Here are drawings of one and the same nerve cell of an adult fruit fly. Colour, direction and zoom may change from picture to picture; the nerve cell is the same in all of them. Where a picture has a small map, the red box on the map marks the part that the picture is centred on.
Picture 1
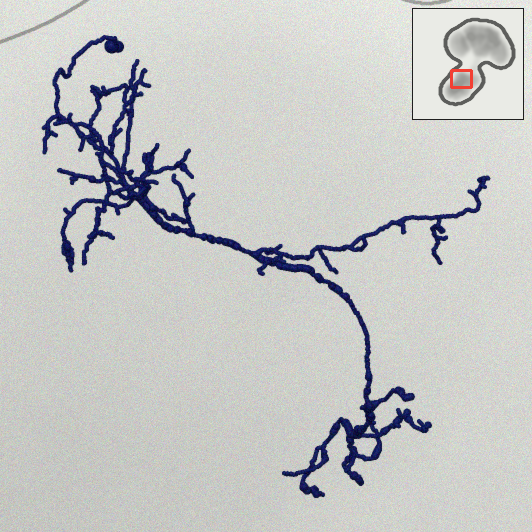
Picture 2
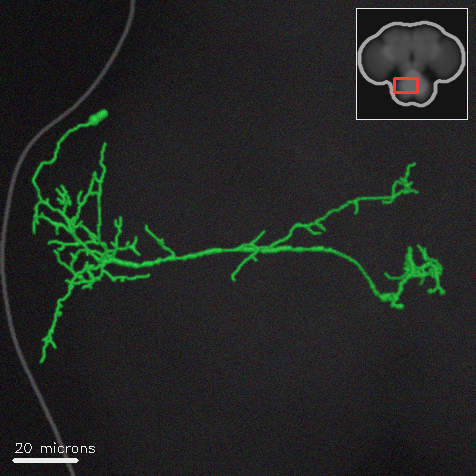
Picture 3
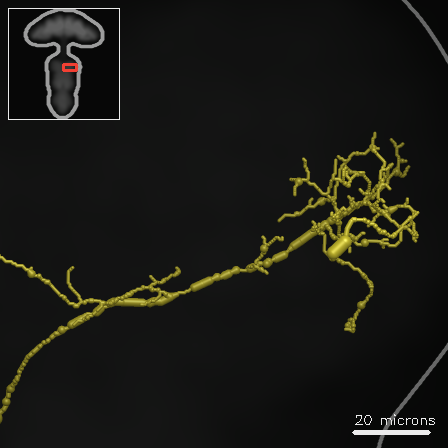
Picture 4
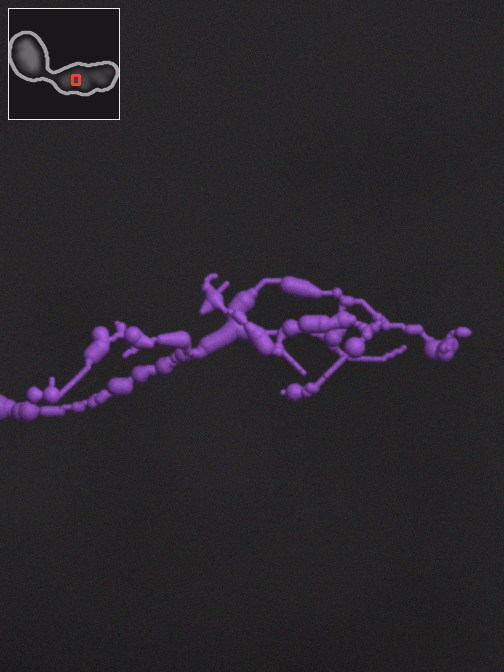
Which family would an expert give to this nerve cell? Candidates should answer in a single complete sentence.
The nerve cell is a member of the hemilineage 19A family.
